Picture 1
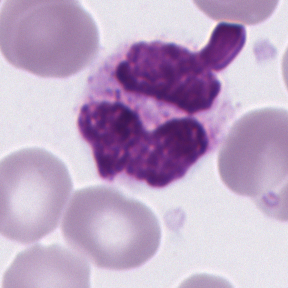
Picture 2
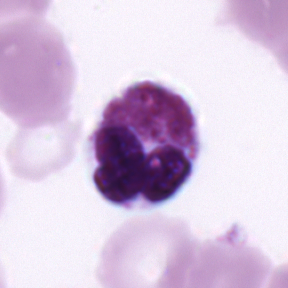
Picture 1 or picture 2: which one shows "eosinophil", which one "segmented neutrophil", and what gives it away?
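Picture 1 is the segmented neutrophil, and picture 2 the eosinophil. In picture 1 I see a nucleus split into several separate lobes, not one mass, with a narrow dark lobe jutting past the edge of the cytoplasm at the upper right.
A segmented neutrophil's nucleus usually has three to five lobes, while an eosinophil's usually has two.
Its granules are fine and pinkish-violet, scattered through pale pinkish-lilac cytoplasm.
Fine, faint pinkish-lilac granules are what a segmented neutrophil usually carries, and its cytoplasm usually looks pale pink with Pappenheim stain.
Picture 2 is another matter: coarse reddish-purple granules fill the upper part of the cell, and the nuclear lobes sit in its lower half.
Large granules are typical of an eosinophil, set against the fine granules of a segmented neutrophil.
The chromatin is dark purple in both, coarsely clumped in picture 1 and dense in picture 2.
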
